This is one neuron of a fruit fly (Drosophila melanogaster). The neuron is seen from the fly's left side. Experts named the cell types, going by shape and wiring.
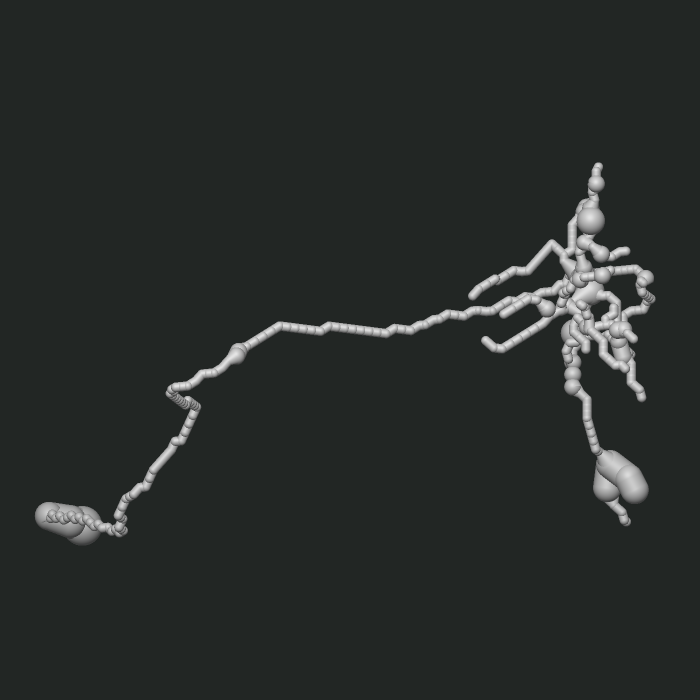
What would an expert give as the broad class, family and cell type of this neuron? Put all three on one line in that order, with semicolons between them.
optic-lobe intrinsic neuron; Cm; Cm2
